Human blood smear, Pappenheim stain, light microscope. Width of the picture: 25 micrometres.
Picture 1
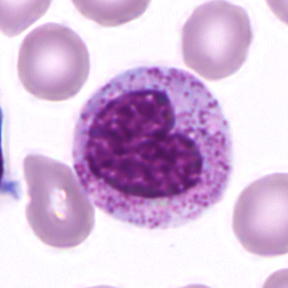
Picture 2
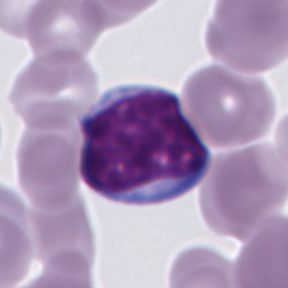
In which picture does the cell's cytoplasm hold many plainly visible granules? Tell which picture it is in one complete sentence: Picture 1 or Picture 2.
The cell in picture 1 has many visible granules in its cytoplasm.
